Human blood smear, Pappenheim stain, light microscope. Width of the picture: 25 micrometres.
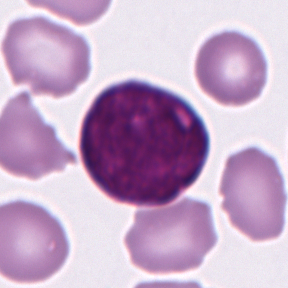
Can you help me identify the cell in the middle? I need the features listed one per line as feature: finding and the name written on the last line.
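Outline: smooth, no surface projections
Edge: thin dark blue rim
Nucleoli: none distinct
Spot: small, pale, elongated, in the upper right of the cell
Name: myeloblast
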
